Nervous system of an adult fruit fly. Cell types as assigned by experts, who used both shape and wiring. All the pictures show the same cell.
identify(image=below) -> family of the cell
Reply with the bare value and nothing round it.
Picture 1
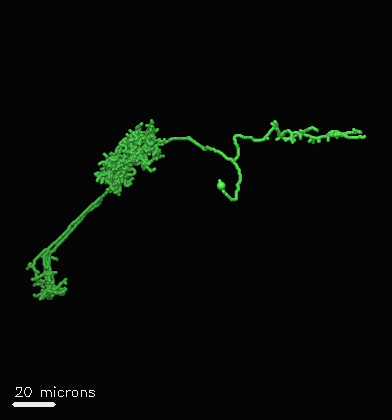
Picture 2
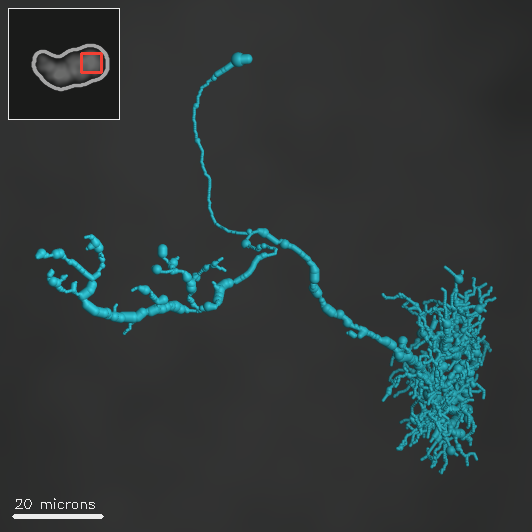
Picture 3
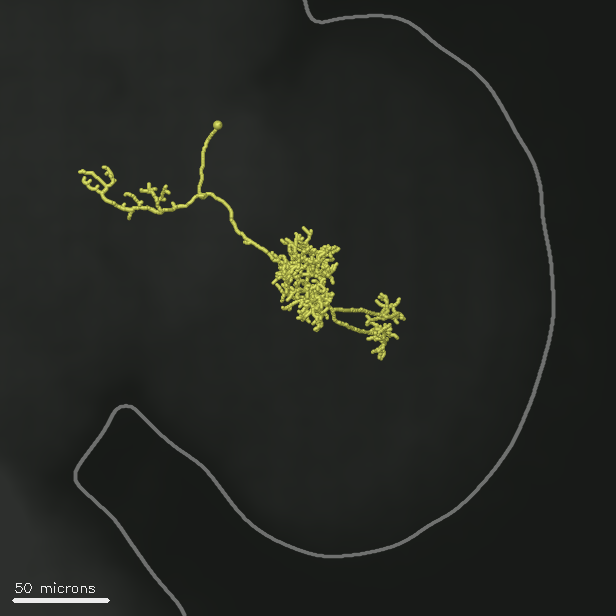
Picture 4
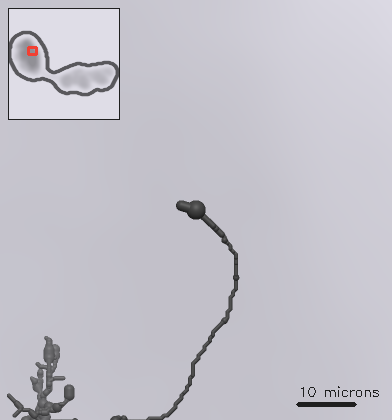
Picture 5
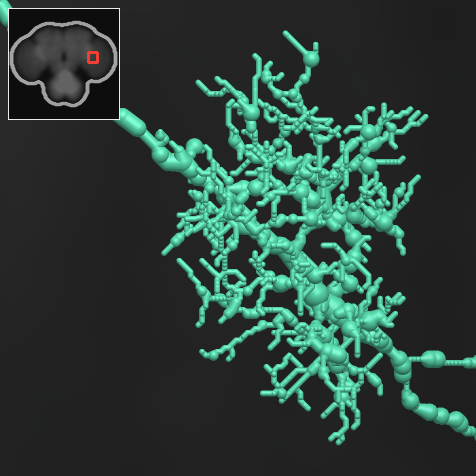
hemilineage VPNd1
